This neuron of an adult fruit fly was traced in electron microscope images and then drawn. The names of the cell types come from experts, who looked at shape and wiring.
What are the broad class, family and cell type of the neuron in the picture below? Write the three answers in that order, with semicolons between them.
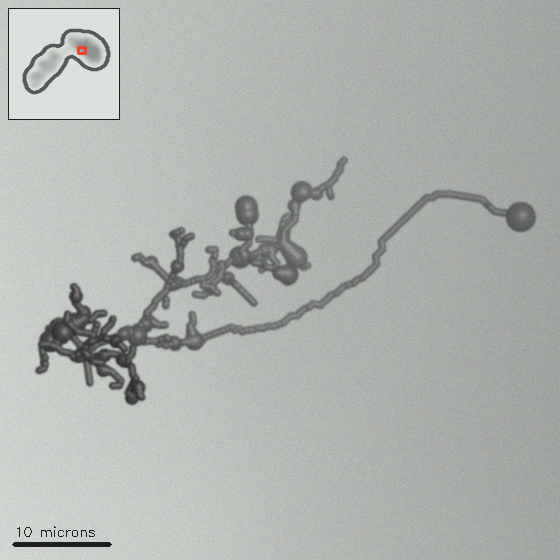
optic-lobe intrinsic neuron; Mi; Mi2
